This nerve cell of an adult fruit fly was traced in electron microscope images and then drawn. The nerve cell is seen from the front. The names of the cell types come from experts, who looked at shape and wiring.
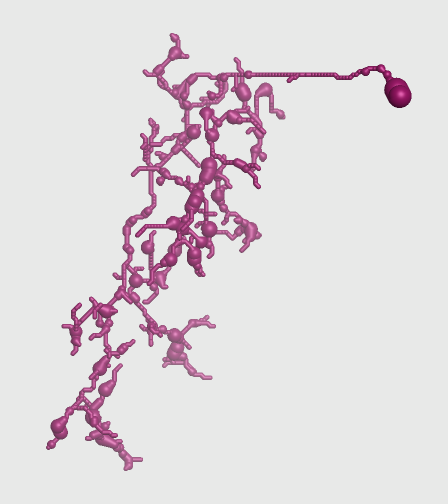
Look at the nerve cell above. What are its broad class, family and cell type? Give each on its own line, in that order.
optic-lobe intrinsic neuron
Cm
Cm7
